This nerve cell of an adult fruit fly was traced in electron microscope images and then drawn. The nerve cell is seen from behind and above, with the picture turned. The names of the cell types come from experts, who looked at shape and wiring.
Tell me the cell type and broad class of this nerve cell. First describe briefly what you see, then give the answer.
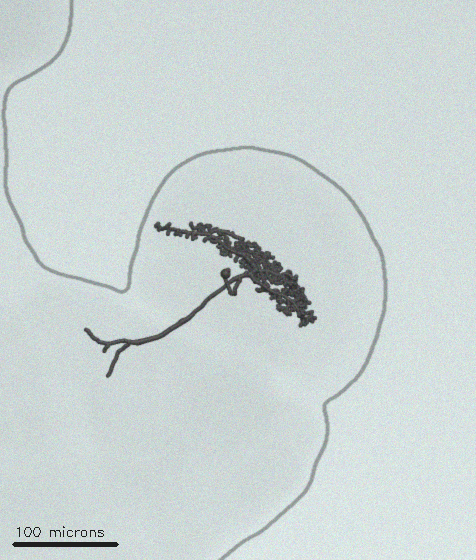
The cell body is in the middle of the picture. By the scale bar it is about 200 microns wide in this view. Its cell type is VS. This is a visual projection neuron.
